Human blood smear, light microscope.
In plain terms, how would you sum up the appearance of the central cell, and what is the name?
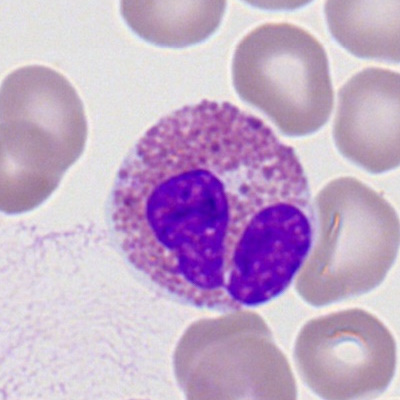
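Two separate lobes make up the nucleus, and its chromatin is dark purple and coarsely clumped. Coarse, round granules are packed throughout the cytoplasm, yet the outline of the nucleus stays clear through them. This cell is an eosinophil.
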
